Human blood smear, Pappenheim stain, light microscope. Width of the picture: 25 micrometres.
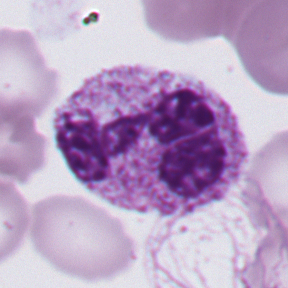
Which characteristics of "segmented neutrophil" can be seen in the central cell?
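What goes with a segmented neutrophil here starts with the granules: fine and pinkish-violet, they fill the cytoplasm throughout.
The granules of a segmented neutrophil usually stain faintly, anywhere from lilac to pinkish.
The pinkish tone of these granules matches that usual range. The nucleus is divided into several separate lobes, its chromatin is dark purple and coarsely clumped, and no nucleoli are visible. What fits less well is the size: the cell is about 17 by 13 micrometres.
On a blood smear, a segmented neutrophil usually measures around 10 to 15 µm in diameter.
The shorter measurement lies within that range, but the longer one exceeds it.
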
